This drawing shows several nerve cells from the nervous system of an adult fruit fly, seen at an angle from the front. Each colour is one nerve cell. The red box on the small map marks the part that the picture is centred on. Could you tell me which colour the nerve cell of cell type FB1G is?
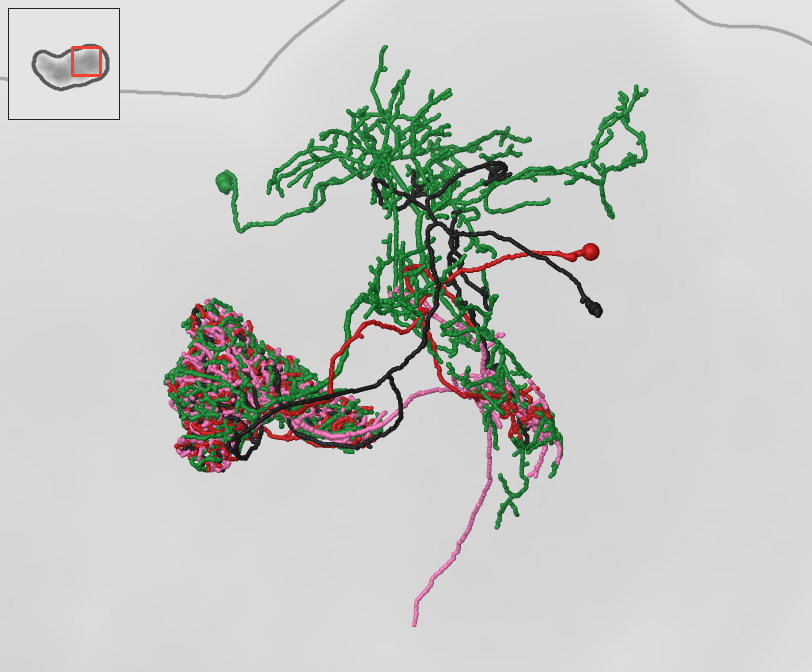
green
